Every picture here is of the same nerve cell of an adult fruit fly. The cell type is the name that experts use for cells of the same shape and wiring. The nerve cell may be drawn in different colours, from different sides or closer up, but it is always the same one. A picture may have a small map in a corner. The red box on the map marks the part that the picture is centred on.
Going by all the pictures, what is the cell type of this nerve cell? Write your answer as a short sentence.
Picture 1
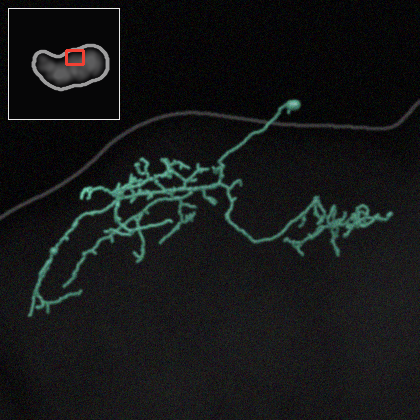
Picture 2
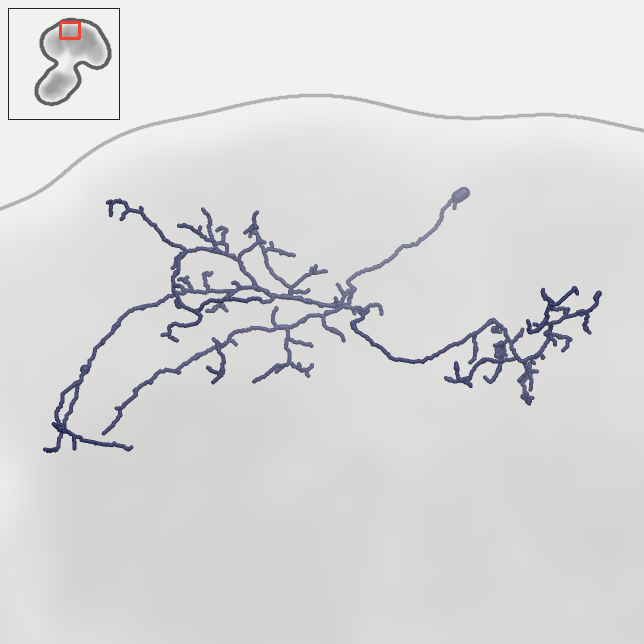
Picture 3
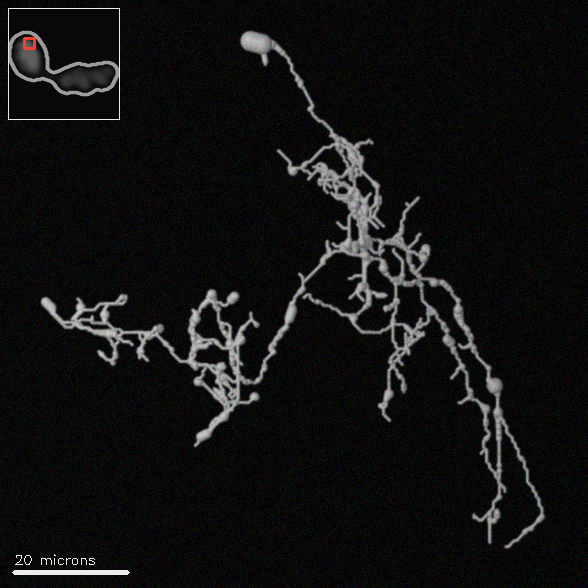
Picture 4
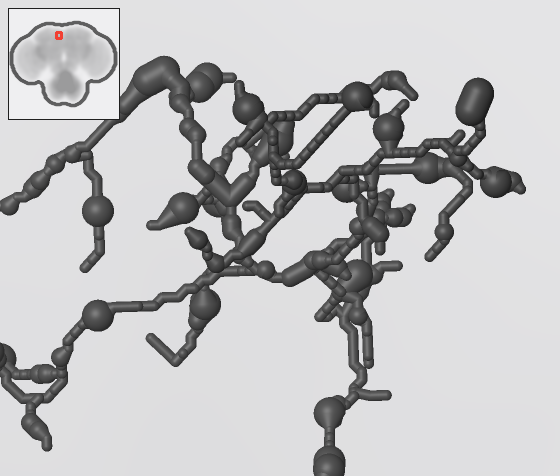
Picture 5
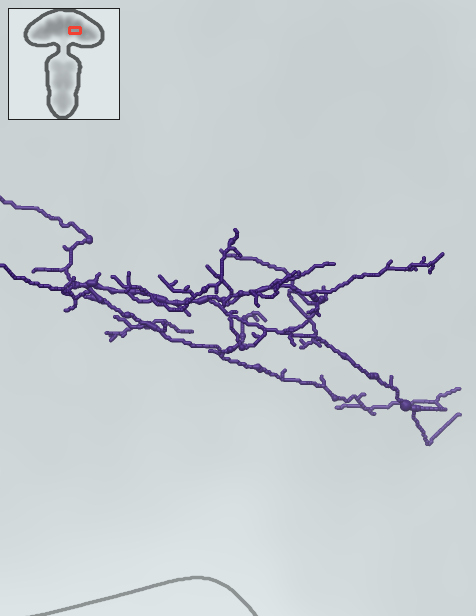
The cell type is SLP412_b.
